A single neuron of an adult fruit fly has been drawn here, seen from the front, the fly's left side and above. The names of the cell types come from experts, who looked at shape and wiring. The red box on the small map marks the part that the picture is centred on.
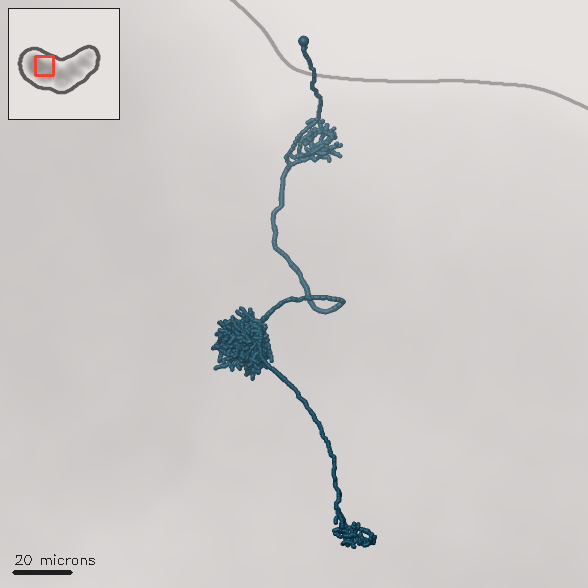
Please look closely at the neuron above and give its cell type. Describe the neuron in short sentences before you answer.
Its cell body lies at the top of the picture. By the scale bar it is about 180 microns tall in this view. The picture shows dozens of branch ends. It is a central-brain intrinsic neuron. Its cell type is EPG.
